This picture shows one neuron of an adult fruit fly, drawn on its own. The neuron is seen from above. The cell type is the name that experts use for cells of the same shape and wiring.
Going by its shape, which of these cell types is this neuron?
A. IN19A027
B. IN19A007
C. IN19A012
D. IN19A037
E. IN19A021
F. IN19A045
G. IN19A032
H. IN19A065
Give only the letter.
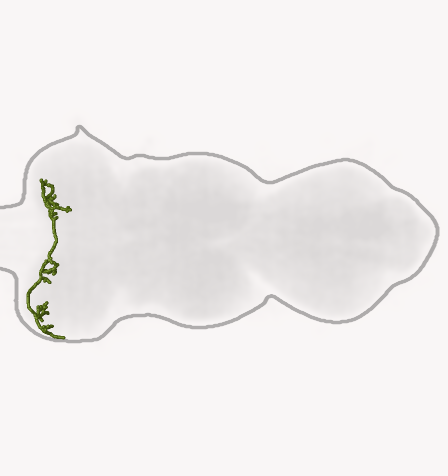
H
